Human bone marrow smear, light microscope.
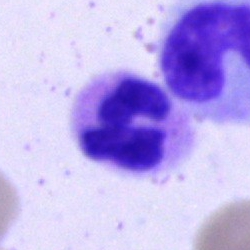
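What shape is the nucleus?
It is bent into an S-shape made of thick, connected lobes.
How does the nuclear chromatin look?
Dense and deep purple.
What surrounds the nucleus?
A moderate rim of pale pinkish-lilac cytoplasm.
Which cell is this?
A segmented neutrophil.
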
